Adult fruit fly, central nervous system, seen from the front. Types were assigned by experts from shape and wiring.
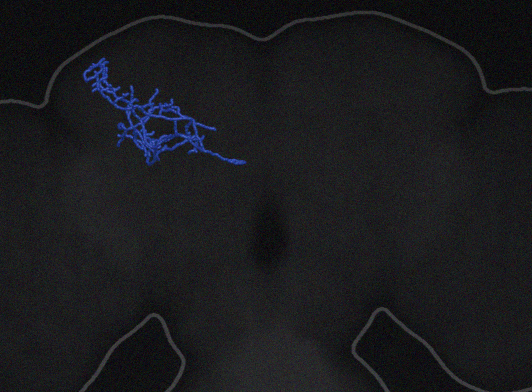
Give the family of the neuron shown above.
hemilineage DL1_ventral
